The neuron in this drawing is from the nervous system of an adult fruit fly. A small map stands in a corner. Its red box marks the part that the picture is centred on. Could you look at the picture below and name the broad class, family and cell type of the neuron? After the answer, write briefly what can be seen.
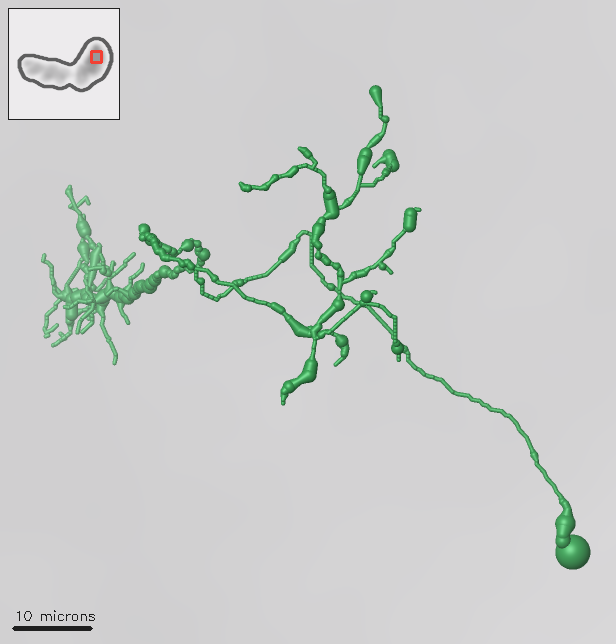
Its broad class is visual projection neuron. Its family is LC. It is of cell type LC12. Its cell body lies at the lower right of the picture. From left to right in the picture it spans about 70 microns.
